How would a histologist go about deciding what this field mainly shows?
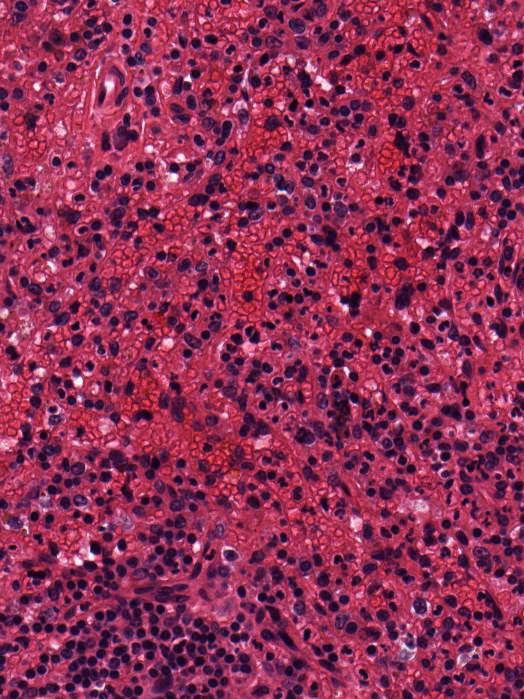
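It's mainly red pulp of the spleen. What gives it away is the red blood cells, with many small cells scattered among them, each having a round, dark, dense nucleus and scant cytoplasm.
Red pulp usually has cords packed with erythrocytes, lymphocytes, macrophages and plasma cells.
The whole field is one diffuse, solid sheet of cells, with no glands, tubules or epithelial surface. Larger cells with pale to clear cytoplasm are dotted singly here and there. No fat cells turn up anywhere, either.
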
